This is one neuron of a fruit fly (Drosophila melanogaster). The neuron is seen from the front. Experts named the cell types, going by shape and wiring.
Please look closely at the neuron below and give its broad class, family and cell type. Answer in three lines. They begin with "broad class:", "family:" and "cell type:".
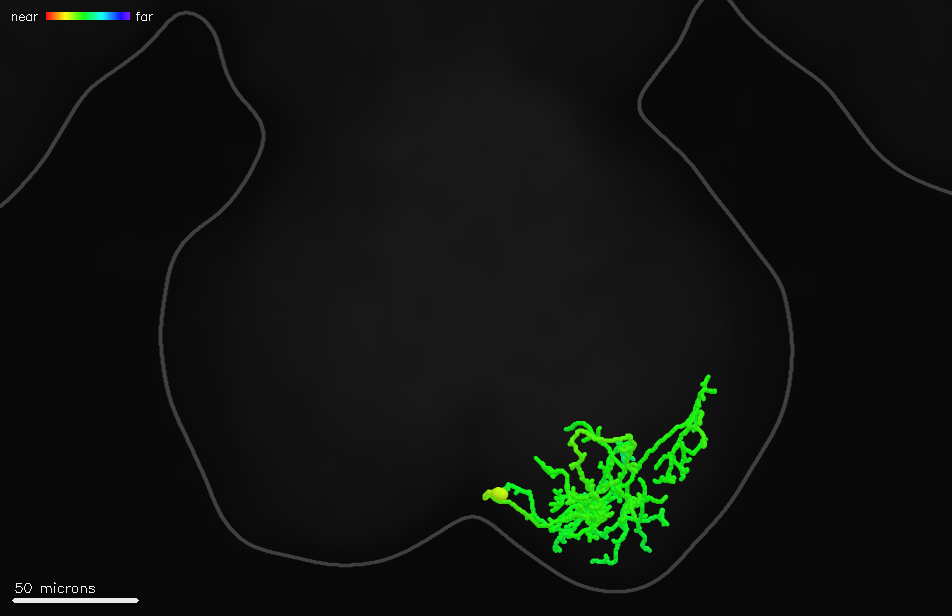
broad class: nerve-cord intrinsic neuron
family: hemilineage 13B
cell type: IN13B056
